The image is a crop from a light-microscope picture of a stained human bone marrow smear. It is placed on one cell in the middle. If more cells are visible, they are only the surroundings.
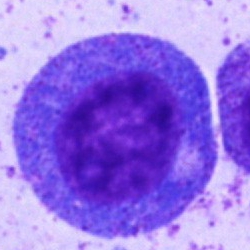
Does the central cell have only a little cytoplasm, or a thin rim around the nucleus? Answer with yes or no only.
No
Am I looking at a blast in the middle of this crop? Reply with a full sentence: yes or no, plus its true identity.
No, the middle of this crop is occupied by a promyelocyte rather than a blast.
